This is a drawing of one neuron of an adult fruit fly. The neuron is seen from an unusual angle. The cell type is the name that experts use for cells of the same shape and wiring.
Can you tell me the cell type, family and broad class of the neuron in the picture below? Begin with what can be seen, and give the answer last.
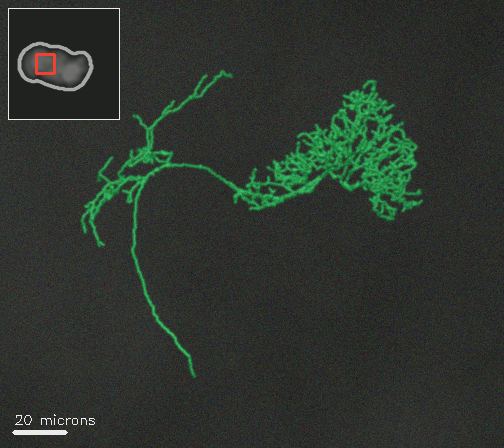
No cell body is drawn. By the scale bar it is about 130 microns wide in this view. The picture shows dozens of branch ends. The cell type is FB2D. The family is hemilineage LALv1_dorsal. This is a central-brain intrinsic neuron.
